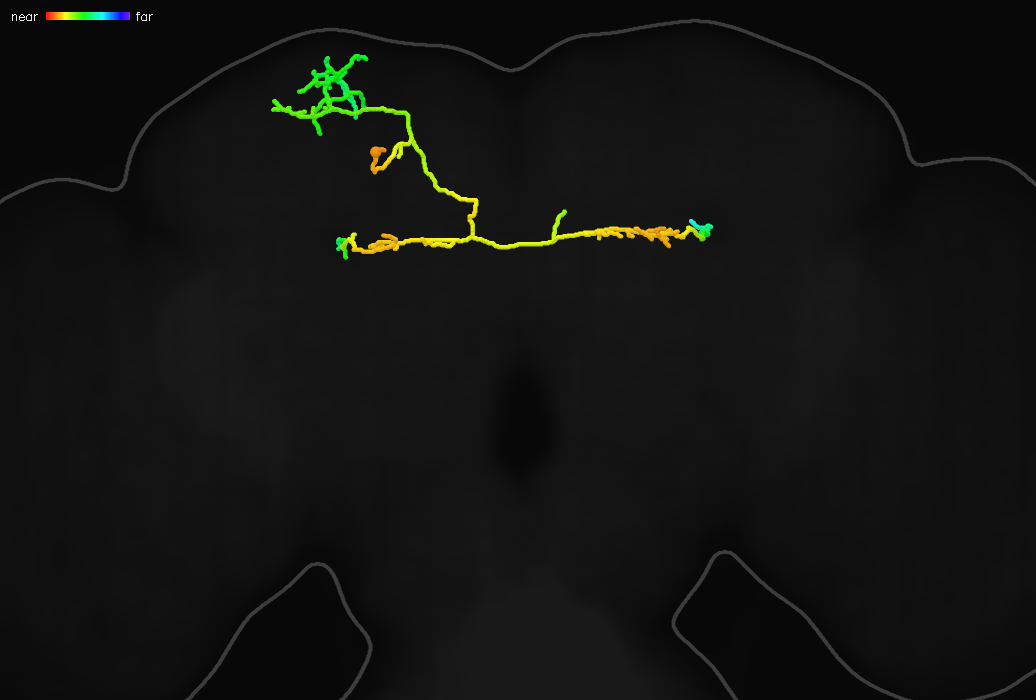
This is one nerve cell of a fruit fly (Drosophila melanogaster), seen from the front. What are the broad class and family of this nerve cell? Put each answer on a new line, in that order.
central-brain intrinsic neuron
class DAN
